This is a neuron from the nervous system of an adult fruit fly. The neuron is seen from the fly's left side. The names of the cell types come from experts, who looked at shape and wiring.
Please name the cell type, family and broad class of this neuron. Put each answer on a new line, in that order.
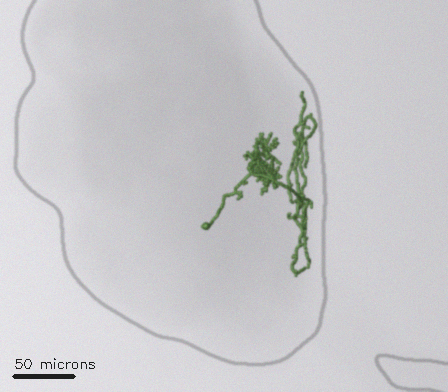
LOLP1
LOLP
optic-lobe intrinsic neuron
